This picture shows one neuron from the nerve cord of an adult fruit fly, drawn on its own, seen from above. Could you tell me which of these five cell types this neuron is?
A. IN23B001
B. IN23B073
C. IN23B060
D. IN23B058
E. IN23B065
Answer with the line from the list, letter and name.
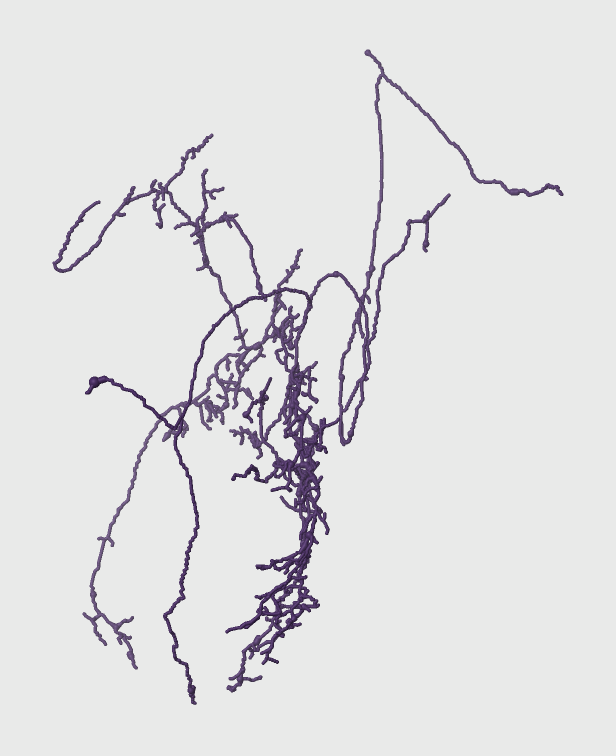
D. IN23B058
